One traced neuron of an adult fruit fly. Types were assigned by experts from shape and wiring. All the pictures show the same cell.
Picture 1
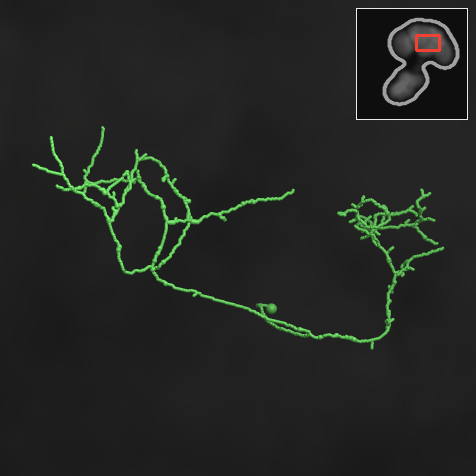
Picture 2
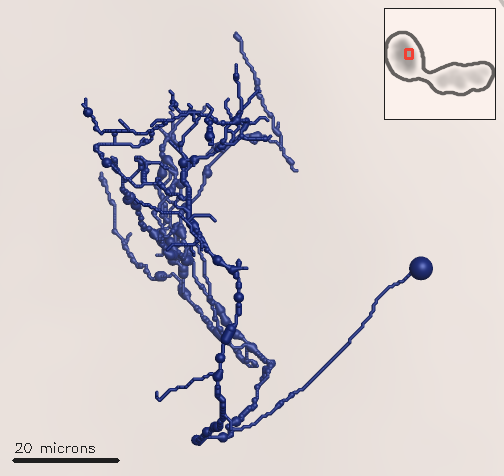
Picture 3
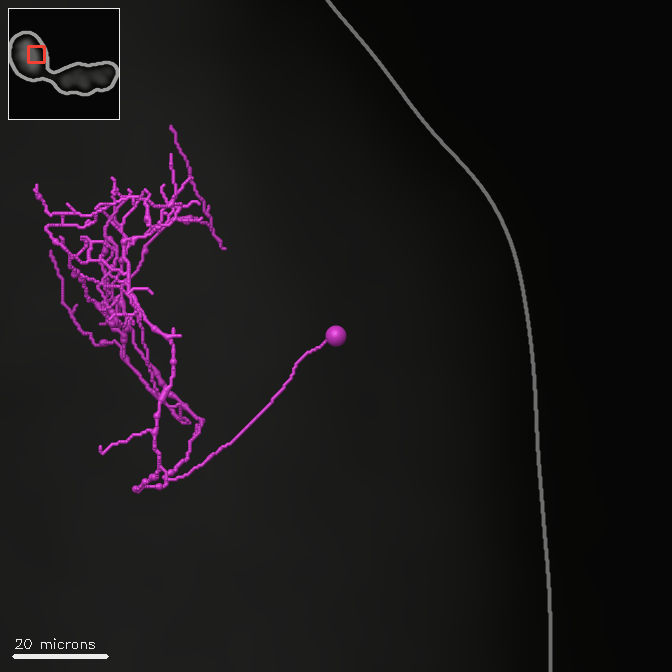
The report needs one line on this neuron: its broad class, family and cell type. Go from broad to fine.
central-brain intrinsic neuron; hemilineage DM6_ventral; PS269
